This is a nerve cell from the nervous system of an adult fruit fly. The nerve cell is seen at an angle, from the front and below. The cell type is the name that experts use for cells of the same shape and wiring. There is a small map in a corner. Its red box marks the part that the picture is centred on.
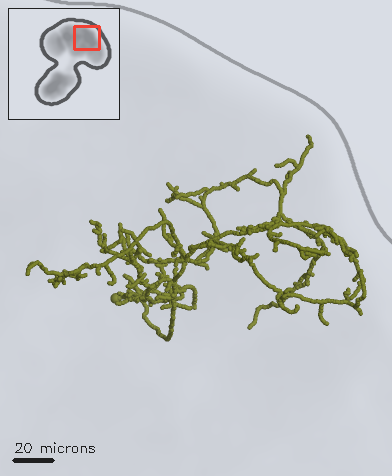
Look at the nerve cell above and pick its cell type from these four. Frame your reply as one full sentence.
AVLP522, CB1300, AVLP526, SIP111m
On the level of cell type, this nerve cell is AVLP522.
